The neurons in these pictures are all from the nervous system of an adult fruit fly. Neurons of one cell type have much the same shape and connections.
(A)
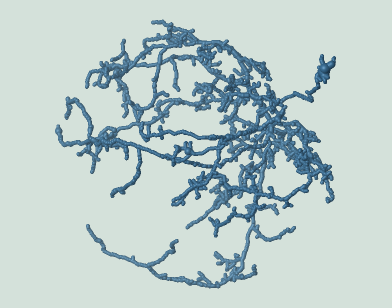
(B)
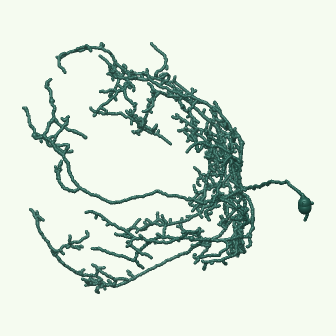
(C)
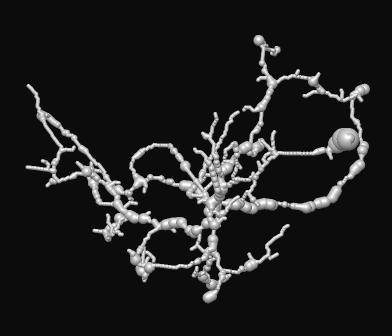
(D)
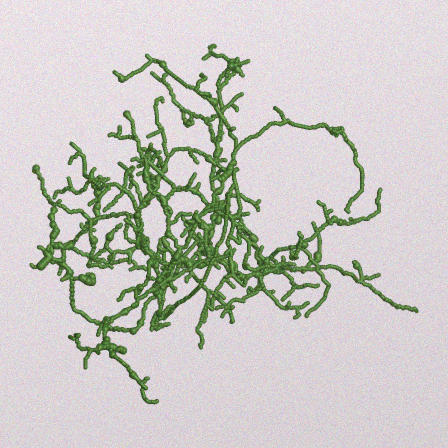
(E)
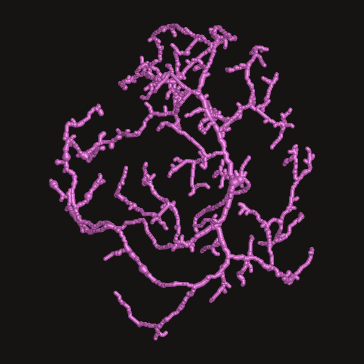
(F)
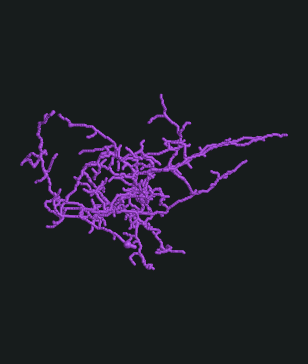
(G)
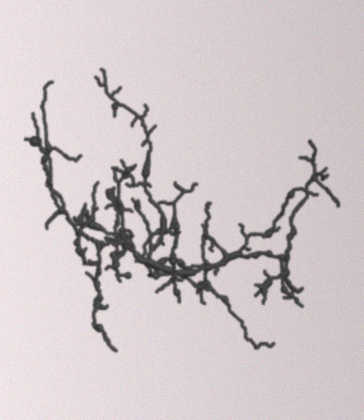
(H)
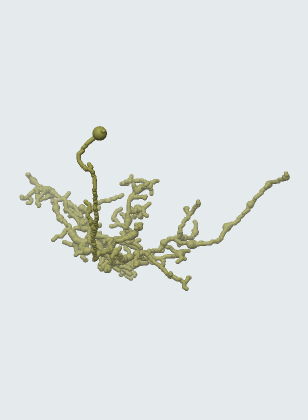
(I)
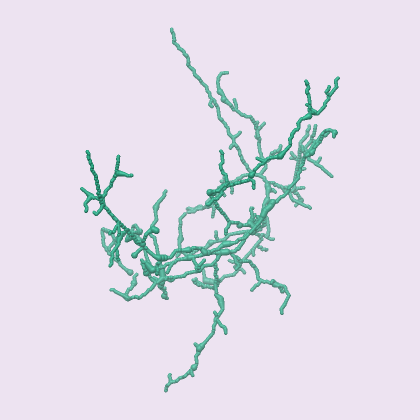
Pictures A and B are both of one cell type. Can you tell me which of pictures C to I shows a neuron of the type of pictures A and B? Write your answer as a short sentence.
Picture E is of the same cell type.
